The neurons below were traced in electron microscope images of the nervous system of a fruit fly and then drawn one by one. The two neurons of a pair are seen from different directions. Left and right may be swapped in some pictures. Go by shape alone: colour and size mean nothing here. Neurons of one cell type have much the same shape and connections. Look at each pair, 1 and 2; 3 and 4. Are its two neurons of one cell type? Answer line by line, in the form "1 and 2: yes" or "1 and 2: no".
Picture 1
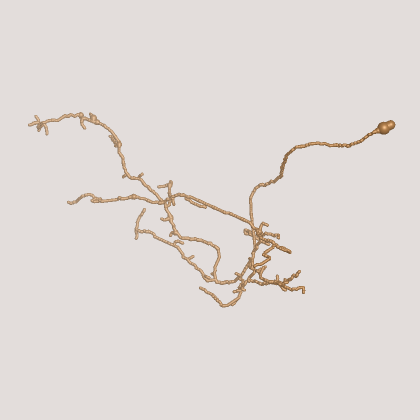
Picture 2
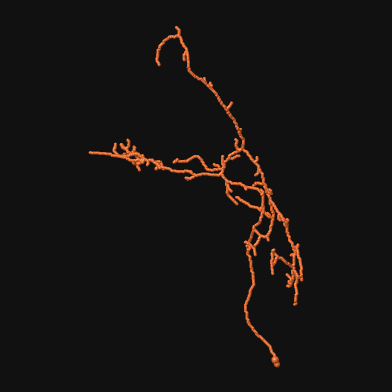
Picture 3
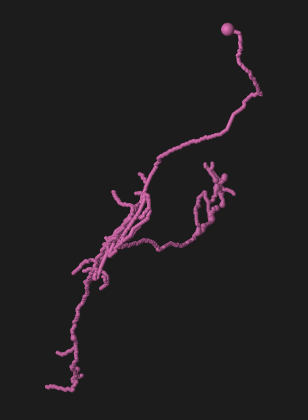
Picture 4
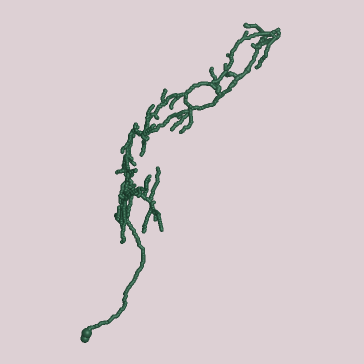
1 and 2: no
3 and 4: no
